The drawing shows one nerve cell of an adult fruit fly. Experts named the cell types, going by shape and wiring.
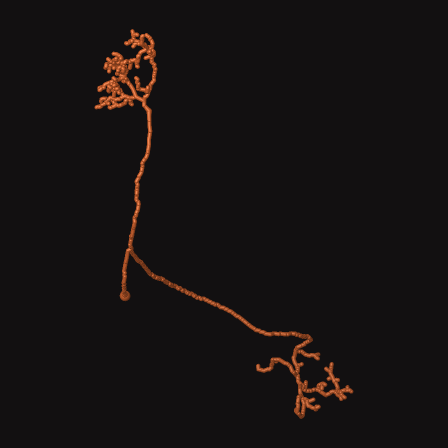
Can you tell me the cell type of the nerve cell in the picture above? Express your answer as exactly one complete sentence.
The cell type name for this nerve cell is LC10c-2.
